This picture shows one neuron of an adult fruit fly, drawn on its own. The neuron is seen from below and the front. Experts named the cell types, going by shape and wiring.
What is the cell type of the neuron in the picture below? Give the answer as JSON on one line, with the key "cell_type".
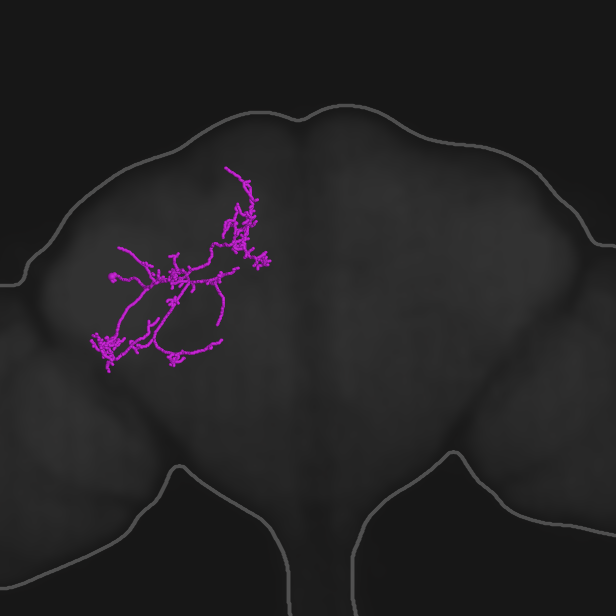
{"cell_type": "PLP122_a"}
